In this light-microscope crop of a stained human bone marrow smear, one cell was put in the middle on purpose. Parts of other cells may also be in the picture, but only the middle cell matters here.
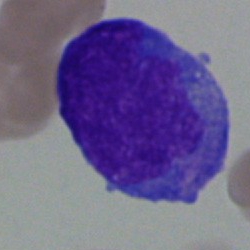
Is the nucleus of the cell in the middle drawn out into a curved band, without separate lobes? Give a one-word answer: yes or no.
No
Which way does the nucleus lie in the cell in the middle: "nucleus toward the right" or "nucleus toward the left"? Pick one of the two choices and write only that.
Nucleus toward the left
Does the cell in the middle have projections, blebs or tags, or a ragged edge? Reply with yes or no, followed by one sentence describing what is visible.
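Yes. A small rounded bleb projects from the upper right edge of the cell.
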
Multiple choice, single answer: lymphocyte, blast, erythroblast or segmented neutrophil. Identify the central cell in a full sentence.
The identification for the central cell is a blast.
